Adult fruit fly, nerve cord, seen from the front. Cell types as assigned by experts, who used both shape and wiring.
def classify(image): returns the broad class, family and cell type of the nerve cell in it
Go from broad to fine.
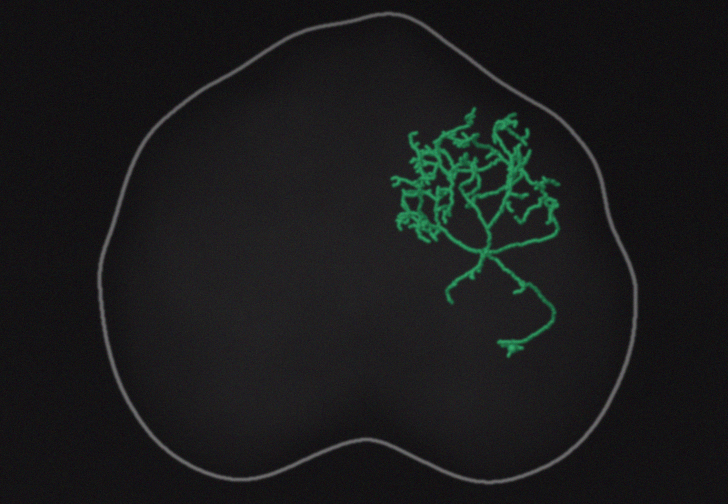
nerve-cord intrinsic neuron; hemilineage 21A; IN21A062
